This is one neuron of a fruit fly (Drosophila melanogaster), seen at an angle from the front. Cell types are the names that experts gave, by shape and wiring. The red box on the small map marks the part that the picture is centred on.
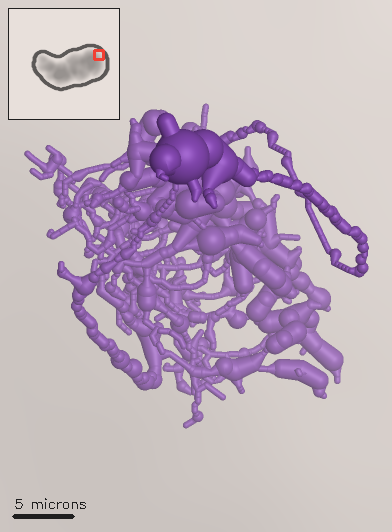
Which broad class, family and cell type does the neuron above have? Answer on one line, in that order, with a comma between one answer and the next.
optic-lobe intrinsic neuron, Dm, Dm4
